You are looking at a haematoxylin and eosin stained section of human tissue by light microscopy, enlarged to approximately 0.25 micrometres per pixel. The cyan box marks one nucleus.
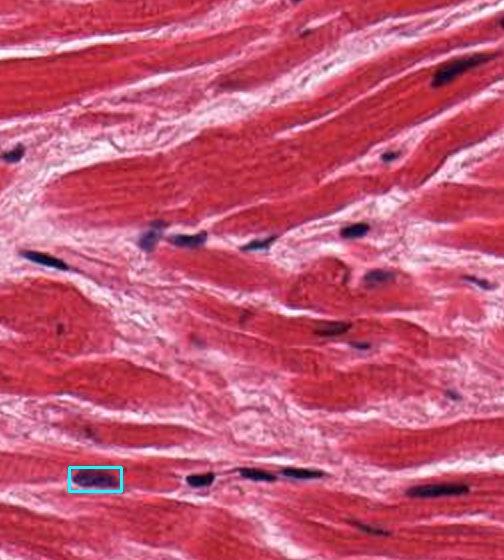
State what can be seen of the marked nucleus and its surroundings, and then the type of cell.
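The nucleus is an elongated oval whose long axis runs along the fibre; it is dark purple and fairly evenly stained throughout. The cytoplasm is deep red-pink and plentiful, continuing well beyond the nucleus at both ends along the length of the fibre. The fibre runs parallel to neighbouring red fibres, separated from them by thin pale, wispy strands. The marked cell is a cardiomyocyte.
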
